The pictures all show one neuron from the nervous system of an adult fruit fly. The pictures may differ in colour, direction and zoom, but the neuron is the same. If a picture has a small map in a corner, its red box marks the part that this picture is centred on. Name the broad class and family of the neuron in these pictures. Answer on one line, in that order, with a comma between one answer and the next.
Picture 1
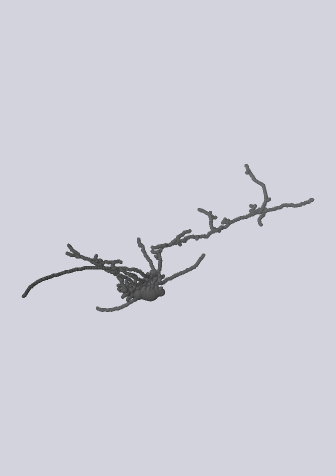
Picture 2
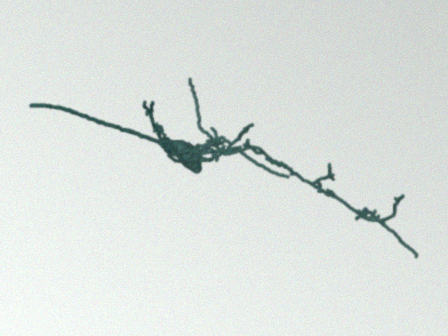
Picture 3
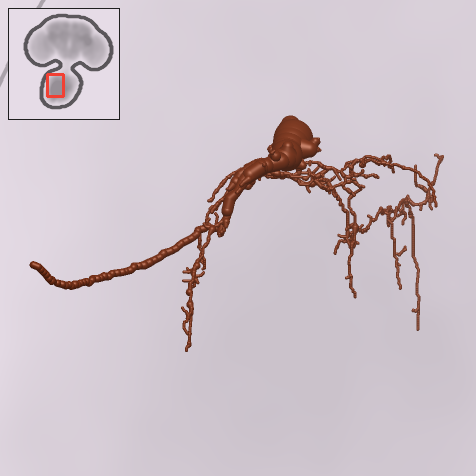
motor neuron of the nerve cord, MNad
